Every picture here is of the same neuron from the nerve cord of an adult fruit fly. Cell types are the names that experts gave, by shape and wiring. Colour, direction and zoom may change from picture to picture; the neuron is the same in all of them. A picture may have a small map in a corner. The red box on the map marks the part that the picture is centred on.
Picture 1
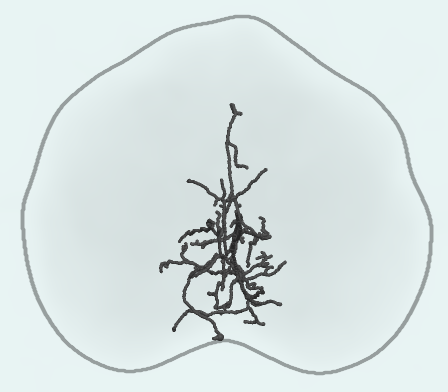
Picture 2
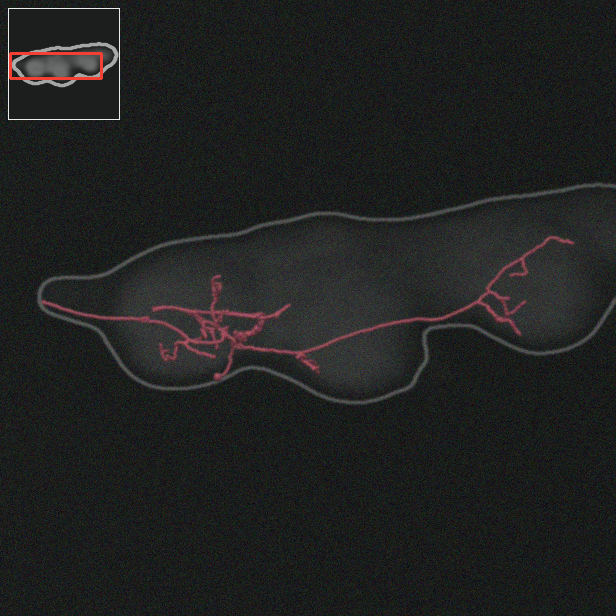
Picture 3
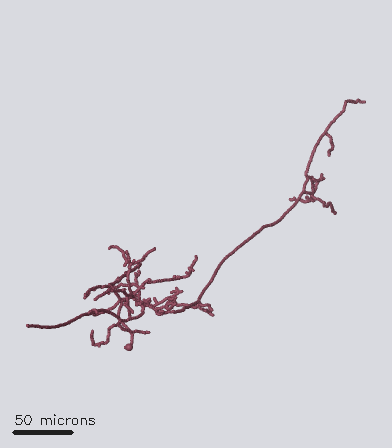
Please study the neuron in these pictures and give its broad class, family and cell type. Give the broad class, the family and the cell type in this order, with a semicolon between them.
ascending neuron; hemilineage 05B; AN05B071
